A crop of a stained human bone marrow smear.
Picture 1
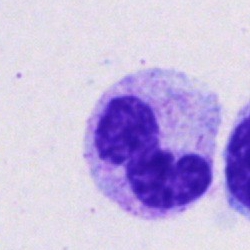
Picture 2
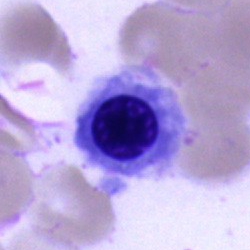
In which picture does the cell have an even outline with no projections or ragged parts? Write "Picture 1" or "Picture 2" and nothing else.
Picture 1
